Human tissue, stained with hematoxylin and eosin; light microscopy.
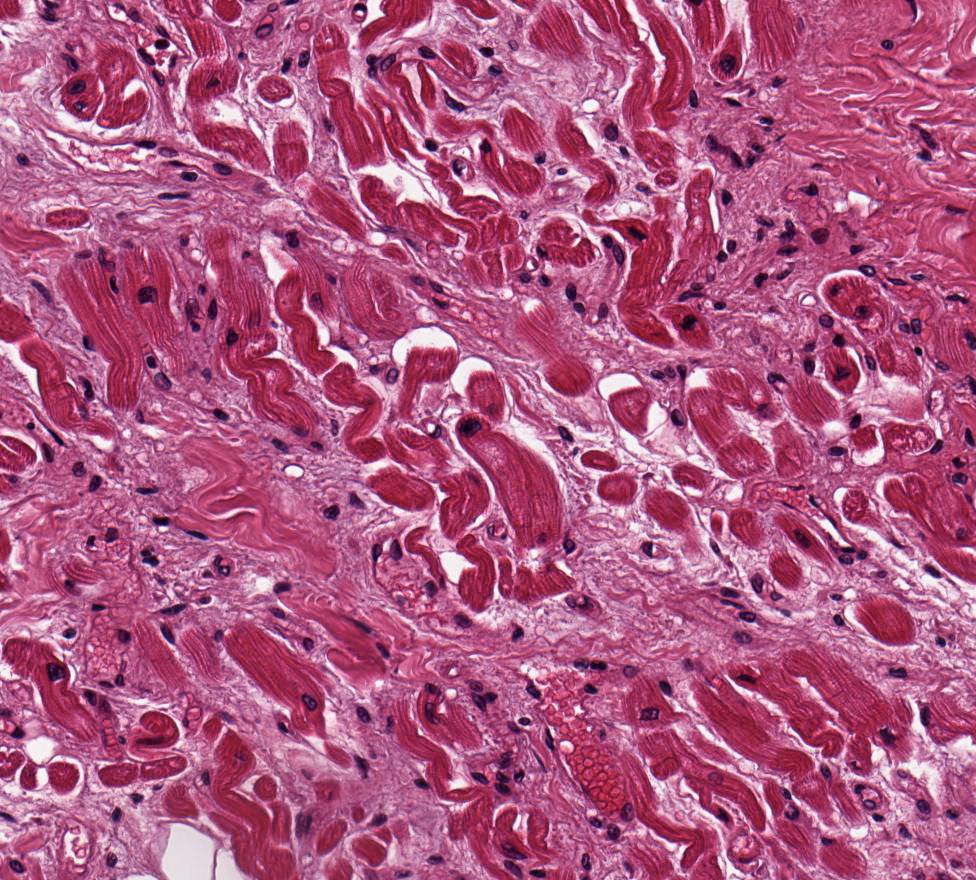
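Atrial appendage of the heart. Muscle fibres: wavy, running in many directions, with fine cross-striations in deep pink cytoplasm. Many are cut across, seen as round or oval pink profiles. Between groups lie wide areas of pale pink fibrous stroma with scattered small dark spindle nuclei.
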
